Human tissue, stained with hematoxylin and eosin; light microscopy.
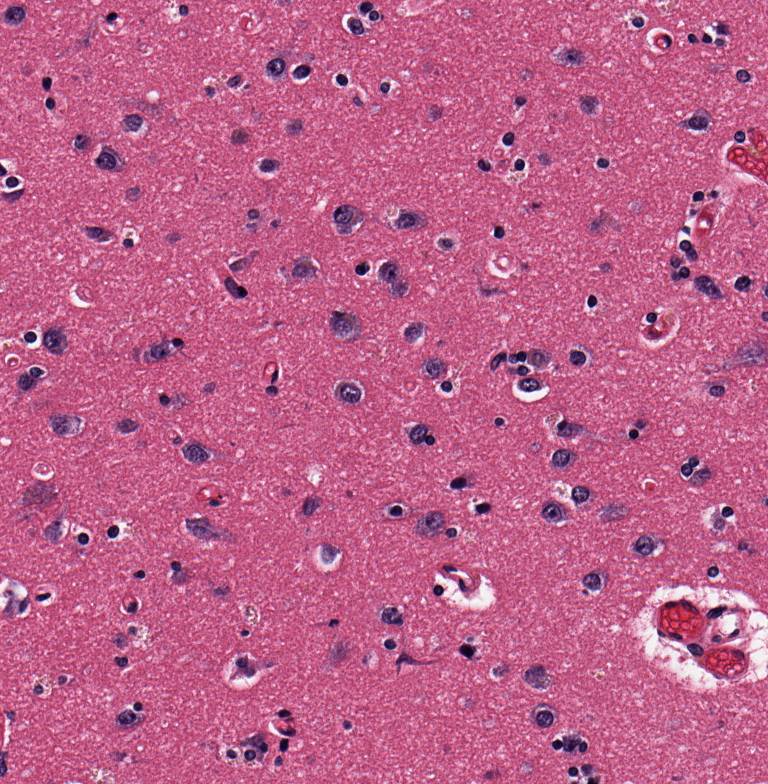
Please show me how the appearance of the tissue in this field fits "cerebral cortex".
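Whole field: cells lie singly, fairly evenly scattered. Among larger cells: many small round dark nuclei, scant visible cytoplasm, some beside larger cells in pairs or small groups. Lower right: small vessel with several red blood cells, in a clear space. Upper right edge: second vessel packed with red blood cells. Against cerebral cortex: no layers, glands or other organised units.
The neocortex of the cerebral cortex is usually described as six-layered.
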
